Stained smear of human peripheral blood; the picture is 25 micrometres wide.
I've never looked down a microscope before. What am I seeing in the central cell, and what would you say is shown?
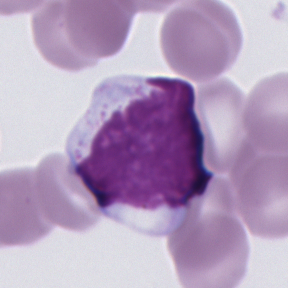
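Cell's about 13 micrometres across, with the nucleus off toward the right and taking up about 70% of the area, so the widest cytoplasm is at the upper left. Chromatin's dark purple and dense, with slightly mottled paler patches. The cytoplasm is very pale, nearly colourless with just a faint grey-blue tint, and a few small pinkish-red granules sit up in that upper-left part. That's a large granular lymphocyte.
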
